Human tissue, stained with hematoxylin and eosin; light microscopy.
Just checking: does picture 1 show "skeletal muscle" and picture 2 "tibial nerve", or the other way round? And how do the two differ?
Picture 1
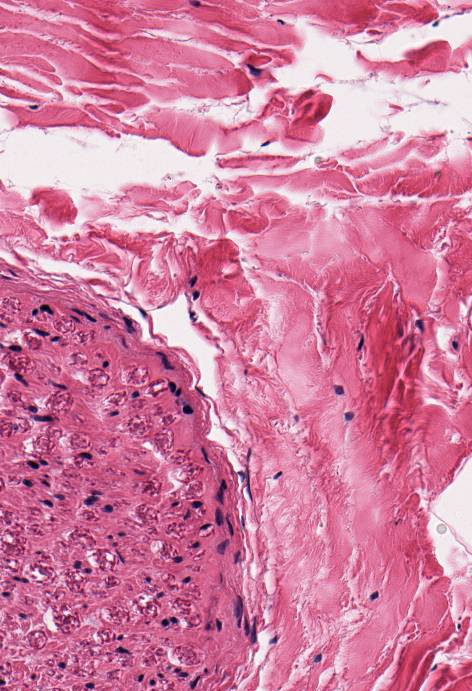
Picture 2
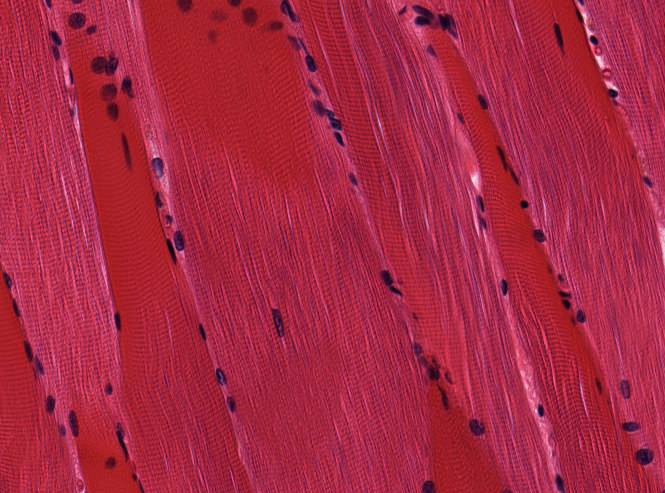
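Tibial nerve goes with picture 1 and skeletal muscle with picture 2. Checking layout first: picture 1 has a rounded, densely cellular structure in the lower left with pink fibrous tissue in the rest of the field, whereas long parallel fibres fill all of picture 2, running obliquely from the top toward the lower right. Next, edges and contents: the cellular structure is edged by flattened cells with elongated dark nuclei parallel to its surface and packed with round profiles that have pale, finely stippled centres, while the muscle fibres show fine regular cross-striations and run side by side without branching or joining. Finally, the nuclei: small, dark, compact ones lie singly among the round profiles in the nerve, while in the muscle they are dark, flattened and elongated, at the fibre edges.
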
